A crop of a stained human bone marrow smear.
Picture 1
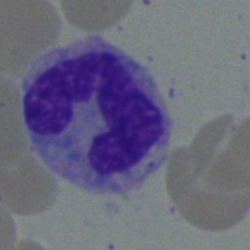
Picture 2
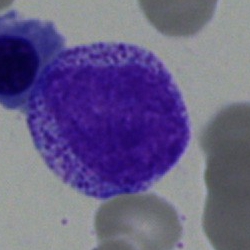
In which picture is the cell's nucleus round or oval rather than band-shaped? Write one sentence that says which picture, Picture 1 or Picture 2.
A compact round or oval nucleus belongs to the cell in Picture 2.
